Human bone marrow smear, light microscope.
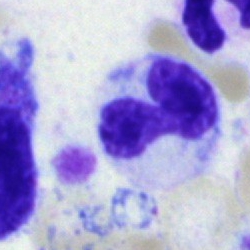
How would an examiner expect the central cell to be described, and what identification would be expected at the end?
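Within the nucleus, the chromatin is dense and dark purple, and no nucleoli are visible. The cell outline is round and smooth. Cell type: band neutrophil.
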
